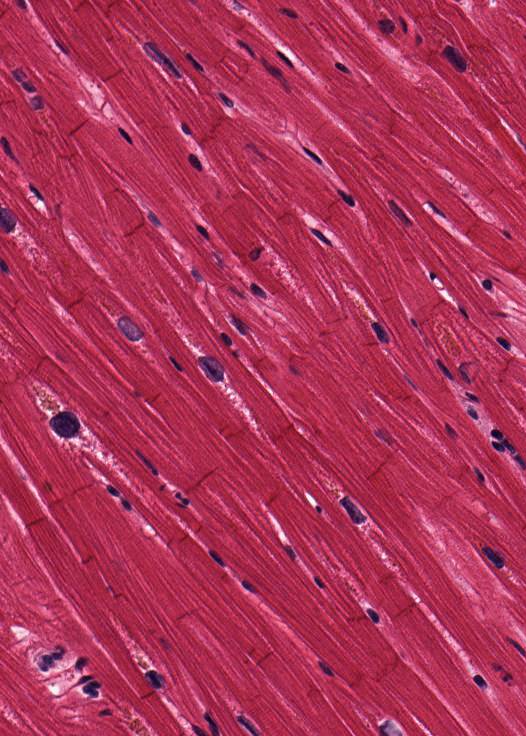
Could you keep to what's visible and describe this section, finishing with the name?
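Intercalated discs appear as thin dark transverse lines crossing the fibres at intervals throughout. Muscle nuclei are oval and central, not at the edges. Pale zones at the poles of many nuclei hold fine golden-brown granules of lipofuscin. Narrow connective tissue strands with small dark spindle-shaped nuclei lie between the fibres. Left ventricle of the heart.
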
